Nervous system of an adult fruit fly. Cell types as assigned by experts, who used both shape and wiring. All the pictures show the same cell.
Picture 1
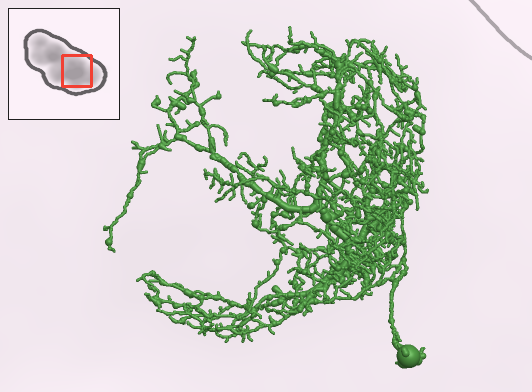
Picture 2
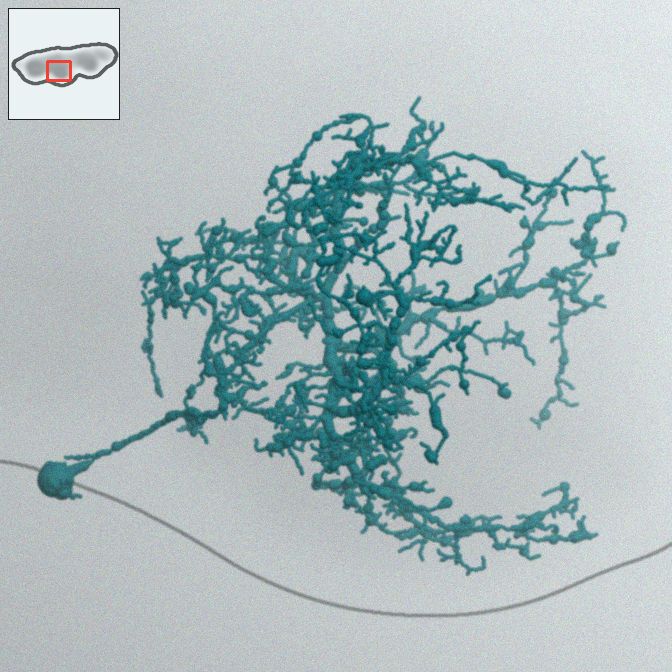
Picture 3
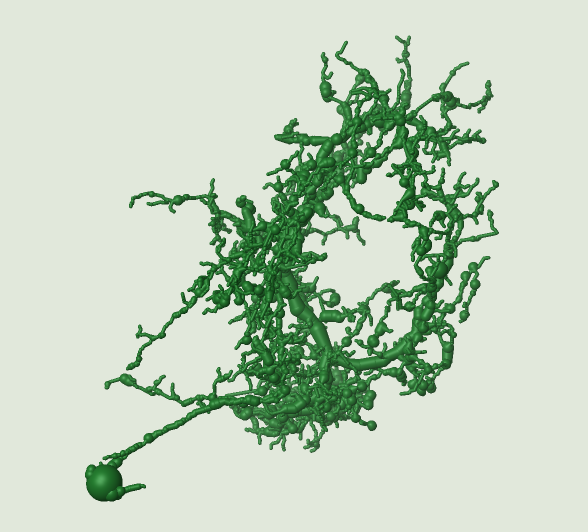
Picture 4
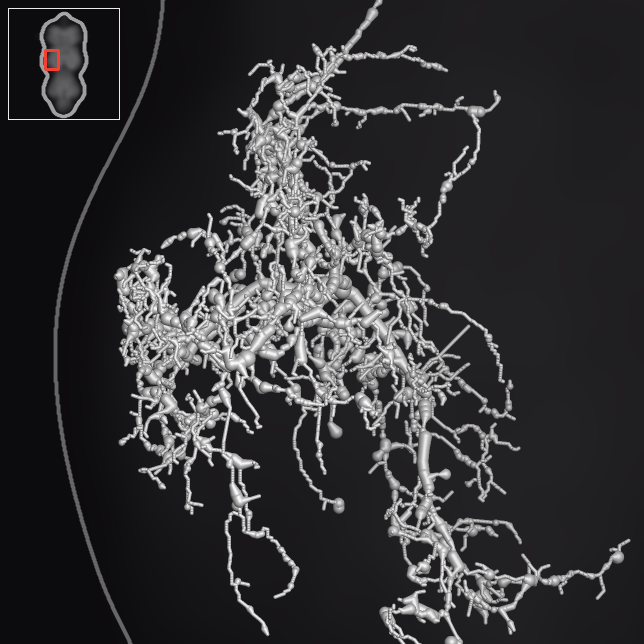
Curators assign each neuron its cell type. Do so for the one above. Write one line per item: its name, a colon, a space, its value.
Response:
cell type: IN16B032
